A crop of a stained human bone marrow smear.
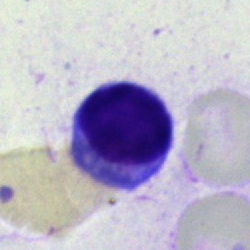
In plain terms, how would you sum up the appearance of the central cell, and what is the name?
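A roughly round, smooth outline bounds the cell, with no surface projections. Its nucleus lies off-centre toward the top, and the chromatin is dense, staining a very dark purple. No granules are visible in the cytoplasm. This is a lymphocyte.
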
